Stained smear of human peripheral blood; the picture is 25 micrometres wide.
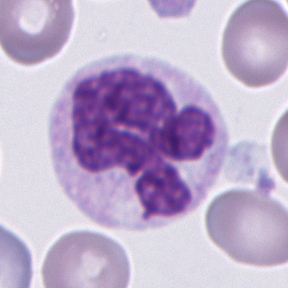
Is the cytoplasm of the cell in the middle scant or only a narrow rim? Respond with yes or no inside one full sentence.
No, around the nucleus lies a wide area of cytoplasm.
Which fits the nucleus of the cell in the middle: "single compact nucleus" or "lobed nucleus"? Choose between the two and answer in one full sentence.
In this cell, the nucleus is divided into separate lobes.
